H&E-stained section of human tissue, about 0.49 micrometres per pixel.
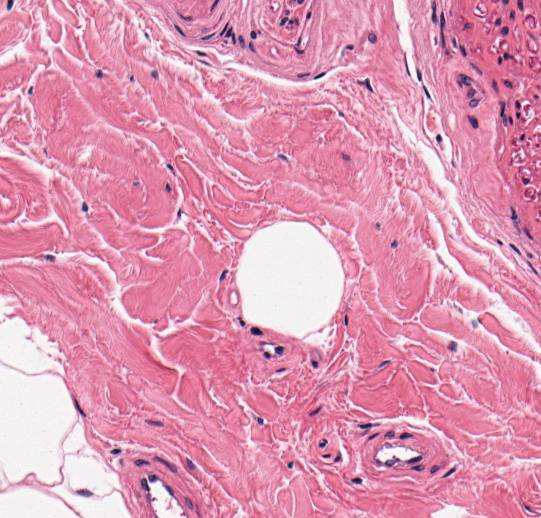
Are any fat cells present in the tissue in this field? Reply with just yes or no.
Yes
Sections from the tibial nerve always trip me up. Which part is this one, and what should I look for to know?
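This field is epineurium. See how most of it is dense collagen in thick, wavy bundles running in many different directions, a fairly even bright pink.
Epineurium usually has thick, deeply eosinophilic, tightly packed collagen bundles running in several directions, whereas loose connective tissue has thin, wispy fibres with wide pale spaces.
The cells are few: small, dark, elongated nuclei scattered singly between the bundles. Near the centre there is a round empty space with a smooth edge.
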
